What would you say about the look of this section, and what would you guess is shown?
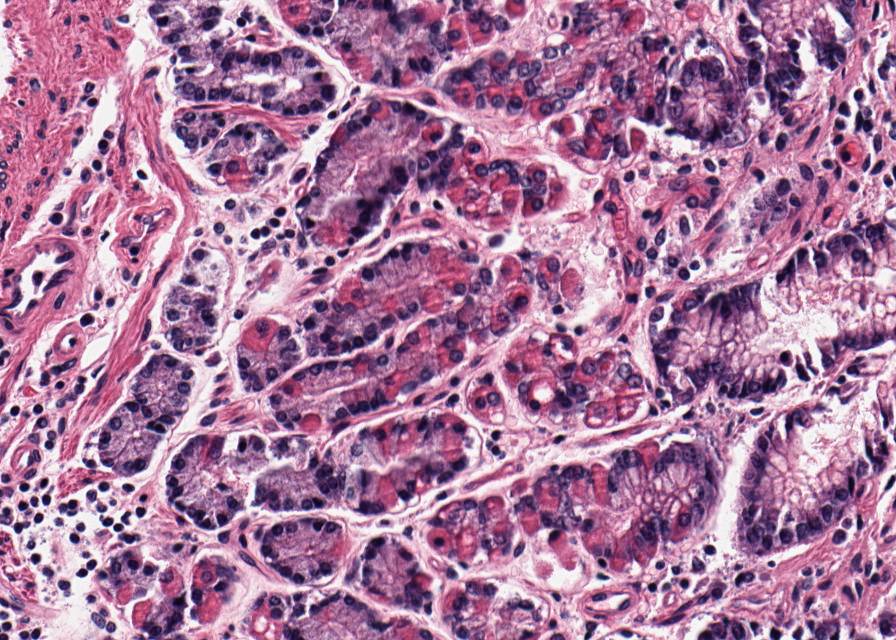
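Scattered among the glands across the field are parietal cells with bright pink cytoplasm and round central nuclei. On the right side, some glands are lined by columnar cells with pale, foamy mucinous cytoplasm. Bundles of pink smooth muscle run obliquely along the left edge. Gland lumina are narrow and slit-like, none widely dilated. This is stomach.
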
